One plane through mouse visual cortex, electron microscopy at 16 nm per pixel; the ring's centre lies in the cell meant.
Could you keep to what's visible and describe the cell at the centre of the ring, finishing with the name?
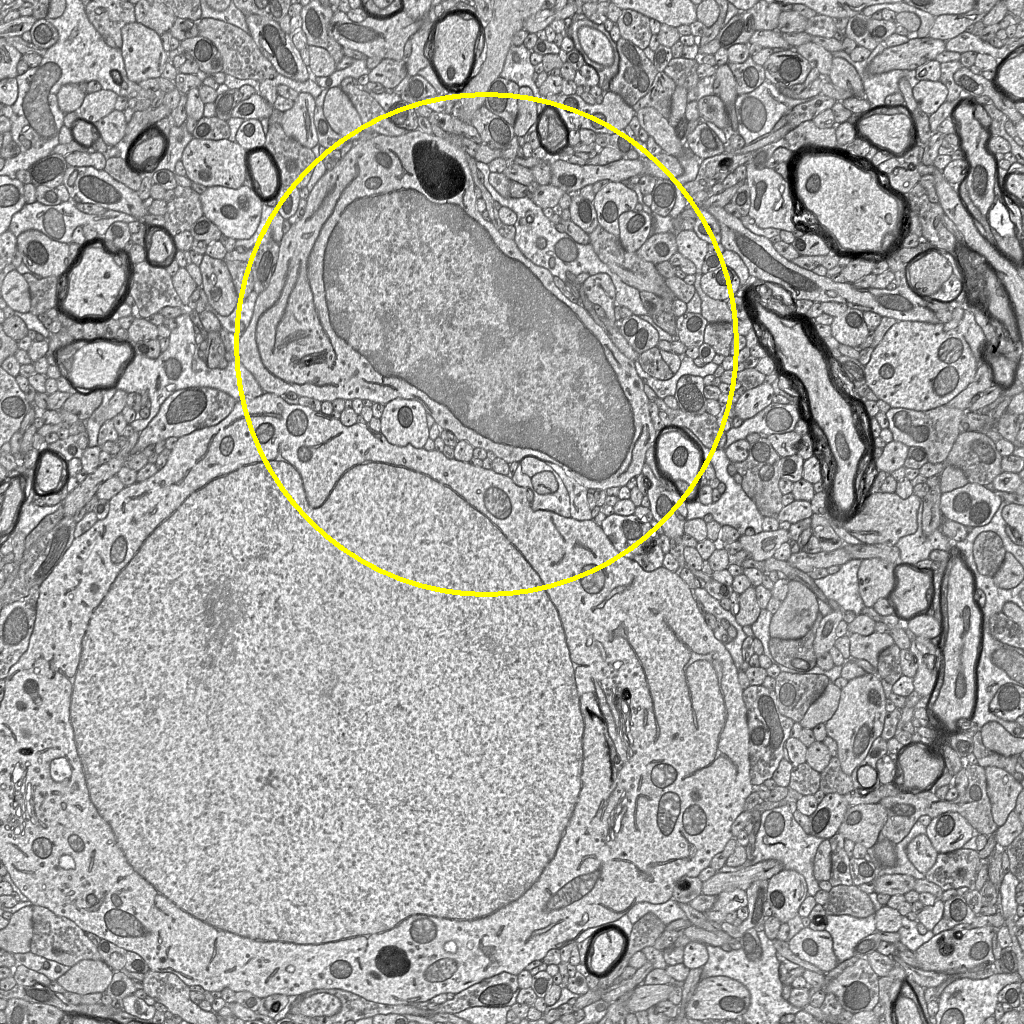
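Hmm, an elongated nucleus, its long axis running from upper left to lower right. Its whole outline fits within the ring. That outline is smooth, with no deep folds that I can find. The chromatin sits in irregular darker patches scattered through the nucleus. So: a microglial cell.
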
